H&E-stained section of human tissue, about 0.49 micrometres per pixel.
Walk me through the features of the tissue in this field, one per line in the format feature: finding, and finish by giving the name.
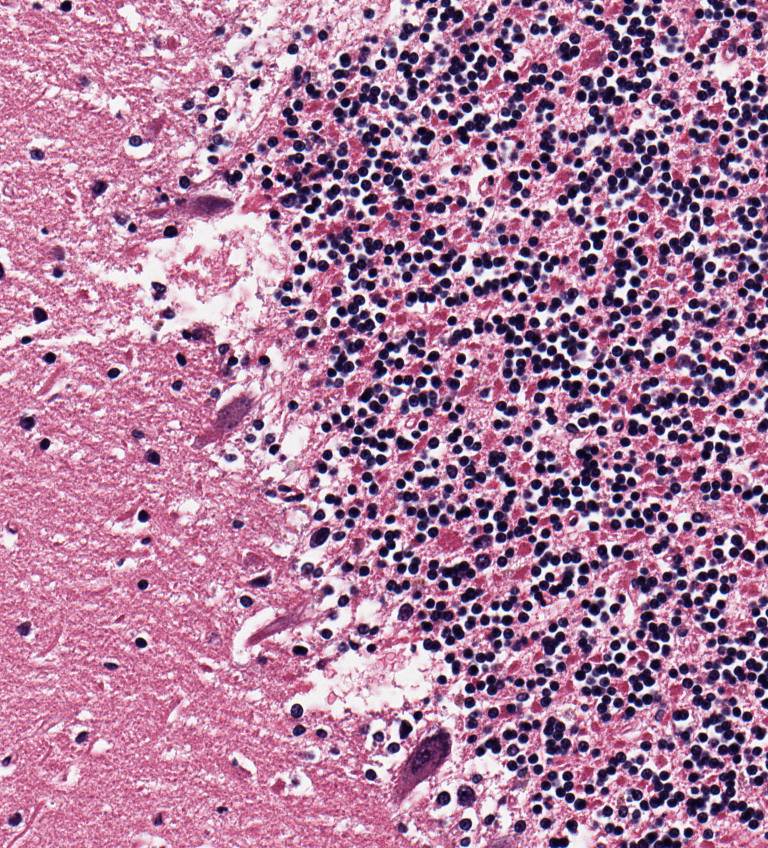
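Layout: pale pink, sparsely nucleated zone left; zone crowded with small dark nuclei right
Nuclei: small, round, darkly stained granule cell nuclei packing the right zone, very little visible cytoplasm
Purkinje cells: large, plentiful purple-pink cytoplasm, single along the boundary between zones
Islands: small, irregular, pink, between nuclei throughout the right zone
Tissue: cerebellum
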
